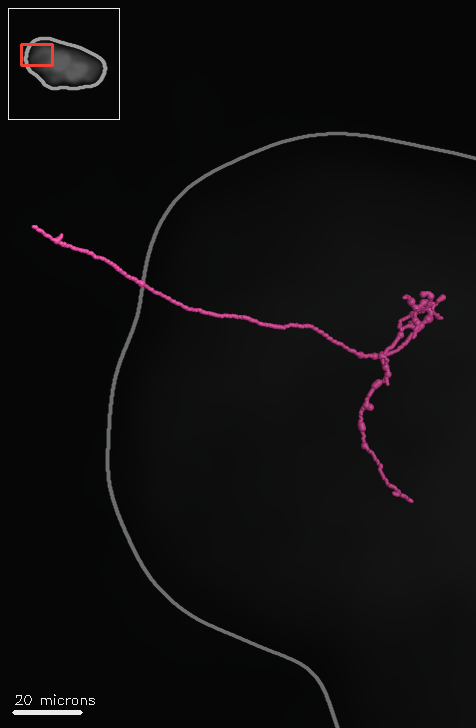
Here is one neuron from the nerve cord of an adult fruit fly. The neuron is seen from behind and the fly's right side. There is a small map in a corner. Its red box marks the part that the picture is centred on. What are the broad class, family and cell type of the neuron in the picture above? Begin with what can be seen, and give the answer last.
The drawing shows no cell body. By the scale bar it is about 120 microns wide in this view. This is a sensory neuron entering the nerve cord. Its family is called class mechanosensory tactile. Its cell type is SNta03.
